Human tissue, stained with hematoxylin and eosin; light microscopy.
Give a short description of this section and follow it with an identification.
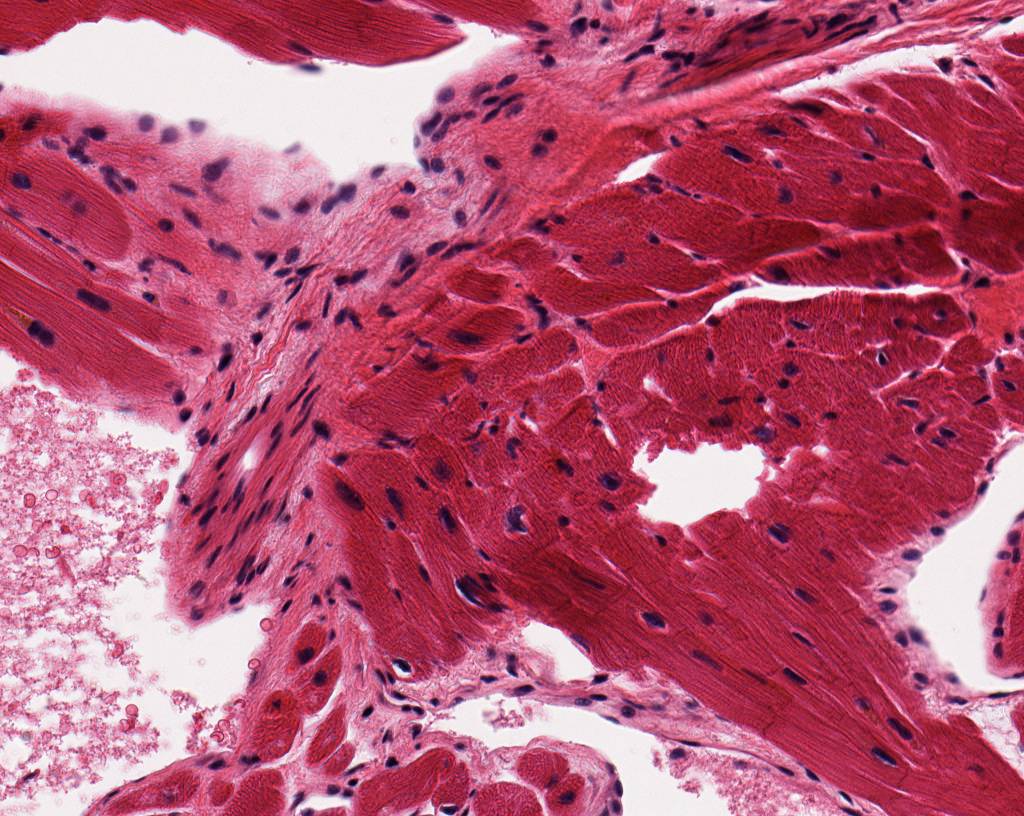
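Deep red fibre bundles fill most of the field, heading in several directions. Fibres branch and join neighbours, plainest centre and right. Oval nuclei sit centrally, not at the fibre edge. Upper left and centre-left, a paler pink band of loose connective tissue crowded with elongated dark nuclei runs between bundles. That's left ventricle of the heart.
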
